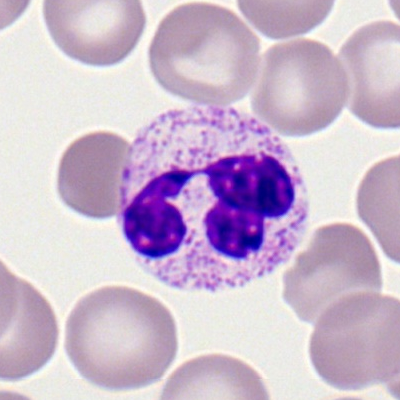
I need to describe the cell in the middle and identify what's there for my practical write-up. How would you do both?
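Round, smooth outline. Chromatin dark purple, coarsely clumped. Cytoplasm plentiful, pale pink, fine pinkish-purple granules scattered throughout. Segmented neutrophil.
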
